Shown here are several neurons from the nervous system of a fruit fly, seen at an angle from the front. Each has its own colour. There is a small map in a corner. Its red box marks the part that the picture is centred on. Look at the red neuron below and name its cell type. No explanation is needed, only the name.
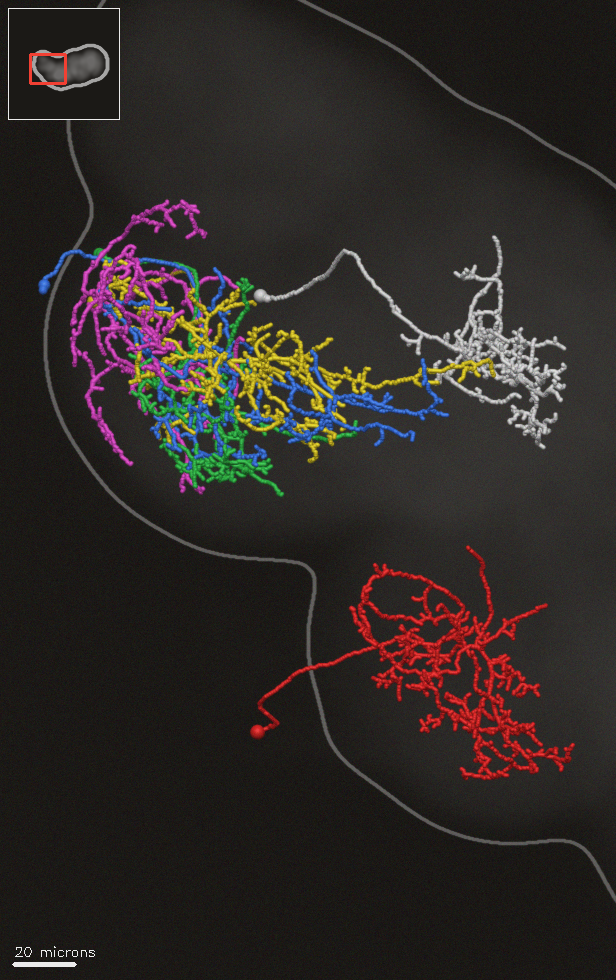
IN20A.22A067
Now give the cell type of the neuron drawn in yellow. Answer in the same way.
IN20A.22A044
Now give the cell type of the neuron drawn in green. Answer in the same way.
IN20A.22A066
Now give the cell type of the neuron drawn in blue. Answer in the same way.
IN20A.22A073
